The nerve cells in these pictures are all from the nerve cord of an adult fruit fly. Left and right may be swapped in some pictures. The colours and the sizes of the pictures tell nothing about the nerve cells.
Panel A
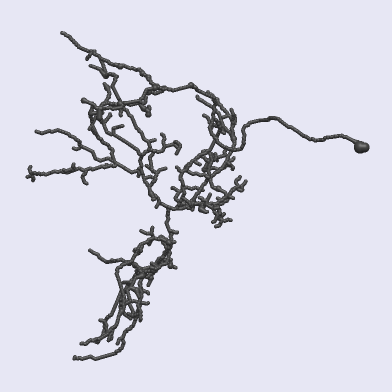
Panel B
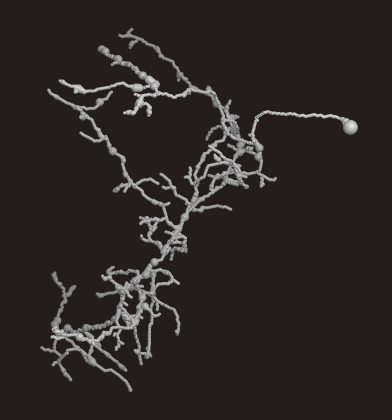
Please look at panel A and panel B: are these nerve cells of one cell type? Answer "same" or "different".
same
